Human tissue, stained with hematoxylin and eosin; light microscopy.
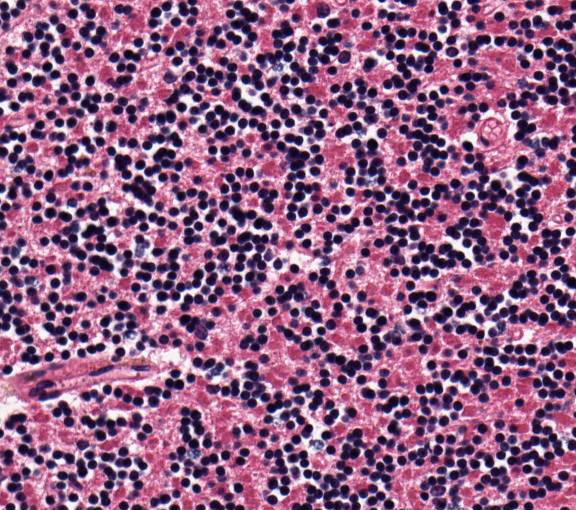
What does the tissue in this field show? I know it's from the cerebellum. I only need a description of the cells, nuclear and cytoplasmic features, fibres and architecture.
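Small cells are densely packed throughout the field, evenly distributed without layering or separate zones. Their nuclei are small, round, uniform and darkly stained, and most have little or no visible cytoplasm around them. No large cells with abundant cytoplasm stand out among the small dark nuclei.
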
